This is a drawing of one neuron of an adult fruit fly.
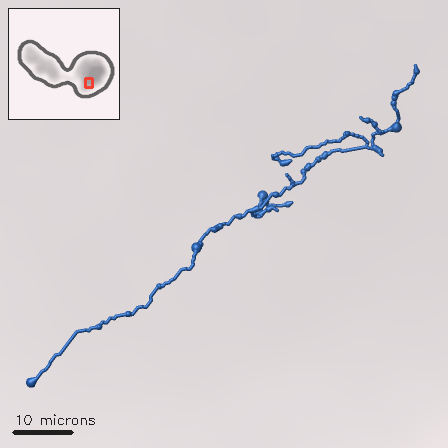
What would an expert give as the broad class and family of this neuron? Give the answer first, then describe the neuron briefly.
This is a sensory neuron entering the brain. The name of its family is class gustatory. The drawing shows no cell body. By the scale bar it is about 65 microns wide in this view. It has a dozen or fewer branch ends.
